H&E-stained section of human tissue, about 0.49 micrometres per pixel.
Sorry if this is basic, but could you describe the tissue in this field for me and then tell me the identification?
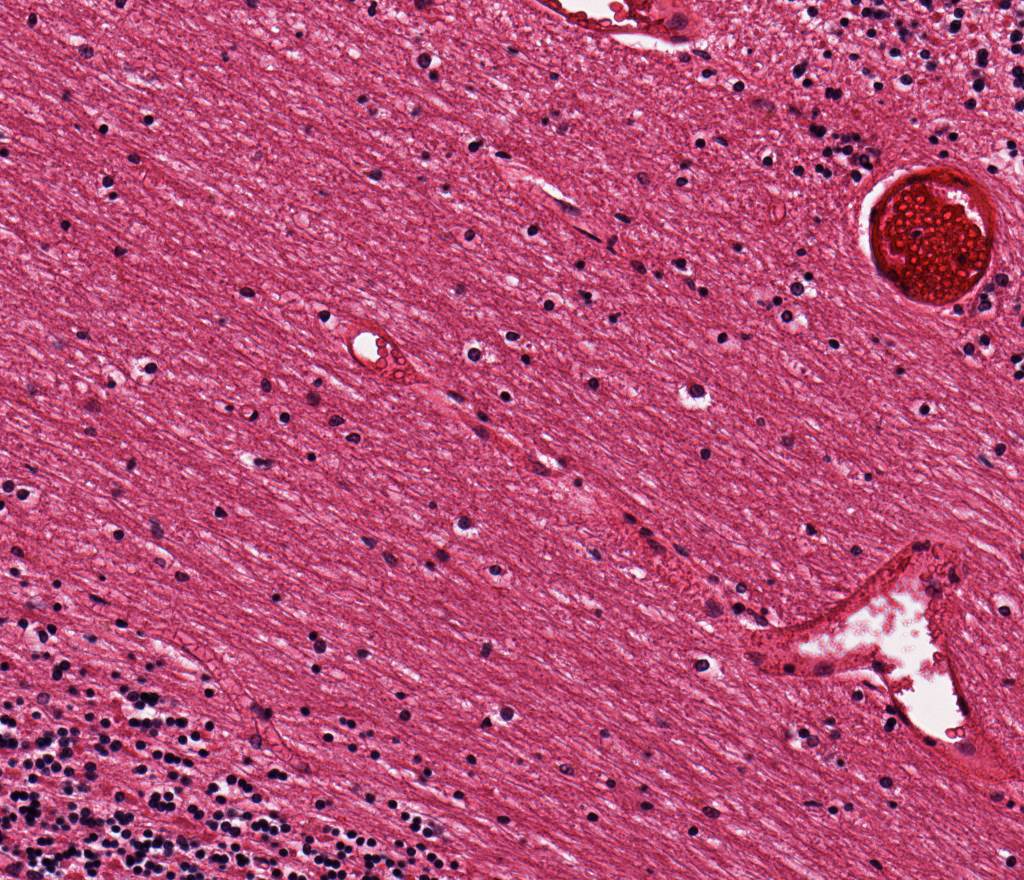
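So the lower left corner is crowded with small, round, dark nuclei, hardly any cytoplasm visible. Among the fibres, the nuclei are small, round and dark too, many with a clear halo. No large cell bodies with abundant cytoplasm and prominent nucleoli anywhere. Near the upper right, a round vessel is packed tight with red blood cells. It's cerebellum.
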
